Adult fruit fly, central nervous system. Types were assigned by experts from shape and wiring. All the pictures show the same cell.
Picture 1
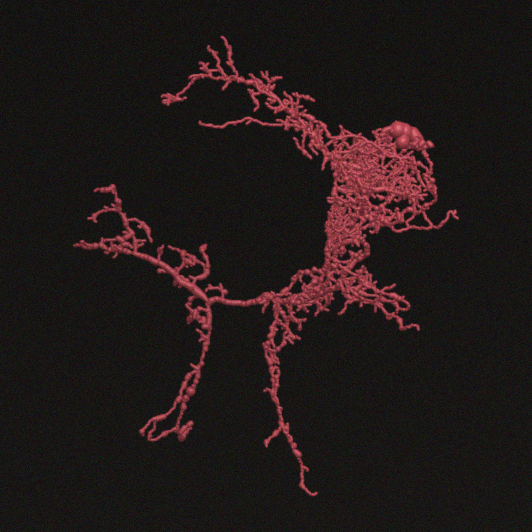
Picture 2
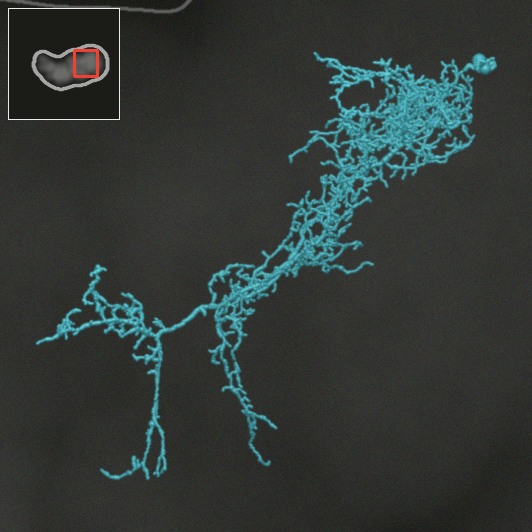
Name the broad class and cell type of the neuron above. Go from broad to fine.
central-brain intrinsic neuron; SIP133m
